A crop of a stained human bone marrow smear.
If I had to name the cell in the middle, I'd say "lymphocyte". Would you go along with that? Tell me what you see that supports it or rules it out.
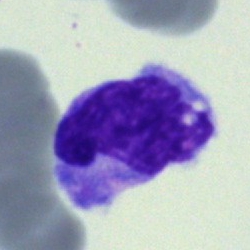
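Vacuoles: two small clear vacuoles sit near the right edge of the cell, a feature that goes with monocyte.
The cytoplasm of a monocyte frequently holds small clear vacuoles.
Nucleus: it fills most of the cell, which taken alone would suit lymphocyte; its contour is irregular and lumpy.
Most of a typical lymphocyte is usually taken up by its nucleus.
Outline: irregular rather than smoothly round. Cytoplasm: pale blue-lilac, lying mainly along the lower edge of the cell. Verdict: the cell is a monocyte, not a lymphocyte.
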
